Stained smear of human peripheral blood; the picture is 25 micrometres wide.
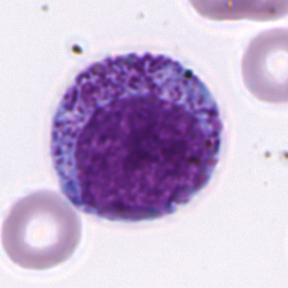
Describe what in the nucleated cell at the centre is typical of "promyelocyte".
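Promyelocyte, about 15 micrometres across.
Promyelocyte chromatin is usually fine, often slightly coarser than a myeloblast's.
Chromatin here finely stippled and fairly evenly spread, no coarse dark clumps: fits. Cytoplasm a crescent-shaped rim, widest at upper left.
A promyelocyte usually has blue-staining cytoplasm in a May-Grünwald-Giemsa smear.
Background pale blue at the lower left edge, where granules are sparse: fits.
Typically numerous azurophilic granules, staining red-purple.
Numerous coarse granules crowd the cytoplasm: fits. Their colour is dark purple, not the usual red-purple: does not match.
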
